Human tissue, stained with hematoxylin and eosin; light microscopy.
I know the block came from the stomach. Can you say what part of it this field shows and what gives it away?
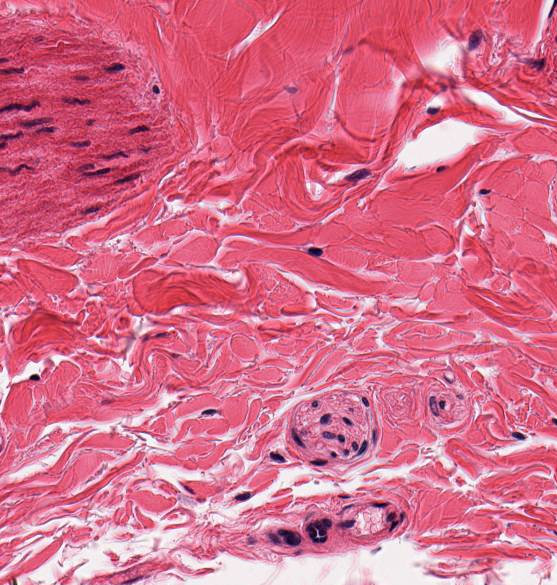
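I'd call this dense connective tissue. Thick eosinophilic collagen bundles fill most of the field, running in many directions, and only small dark fibroblast nuclei are scattered sparsely between them.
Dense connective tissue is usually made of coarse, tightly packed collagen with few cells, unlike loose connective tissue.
I see no epithelium and no fat cells.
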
